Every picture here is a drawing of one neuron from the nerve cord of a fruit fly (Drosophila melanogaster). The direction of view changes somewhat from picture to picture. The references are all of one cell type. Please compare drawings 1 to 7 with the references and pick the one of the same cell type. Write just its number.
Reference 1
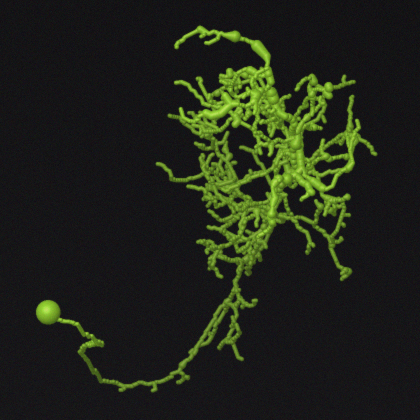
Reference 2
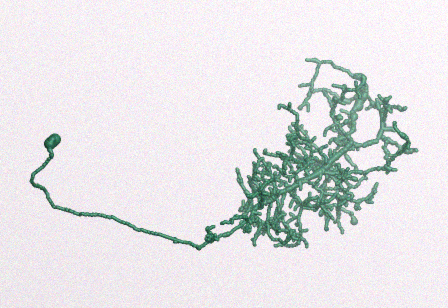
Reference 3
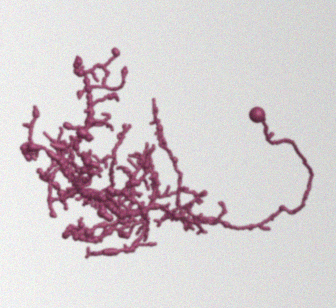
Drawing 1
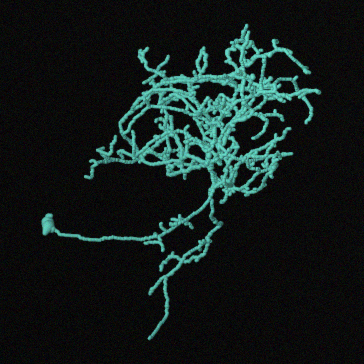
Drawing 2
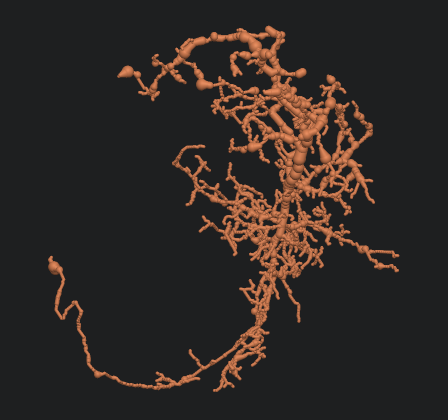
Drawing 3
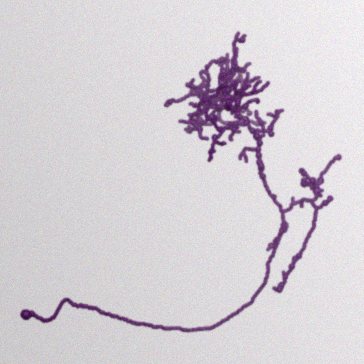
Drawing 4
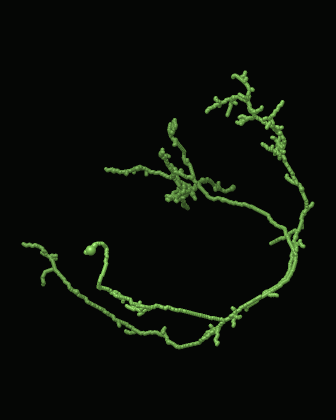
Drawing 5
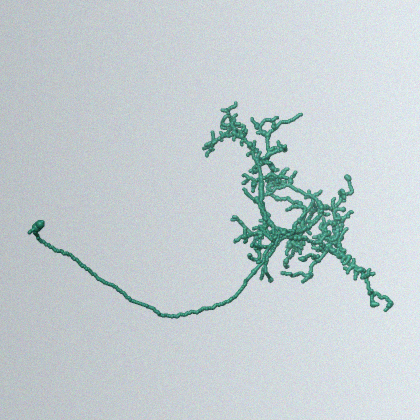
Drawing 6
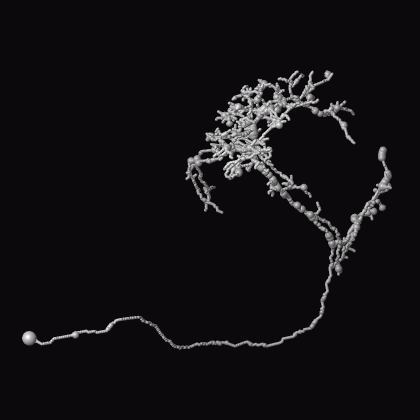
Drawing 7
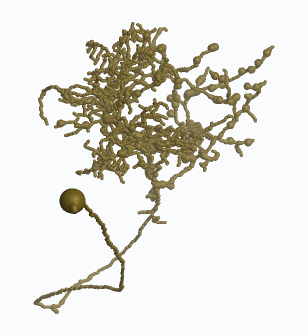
2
